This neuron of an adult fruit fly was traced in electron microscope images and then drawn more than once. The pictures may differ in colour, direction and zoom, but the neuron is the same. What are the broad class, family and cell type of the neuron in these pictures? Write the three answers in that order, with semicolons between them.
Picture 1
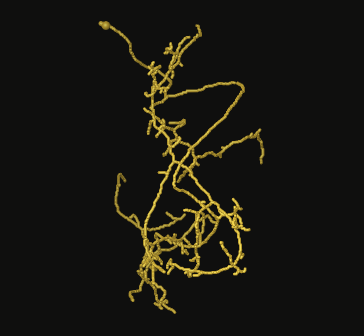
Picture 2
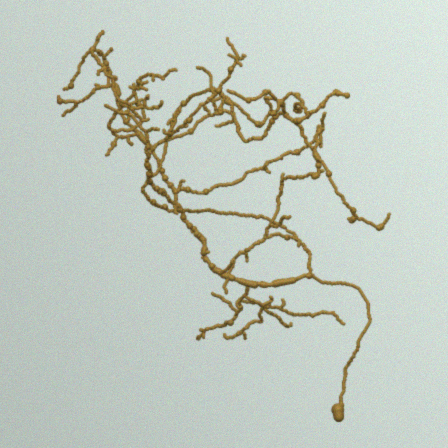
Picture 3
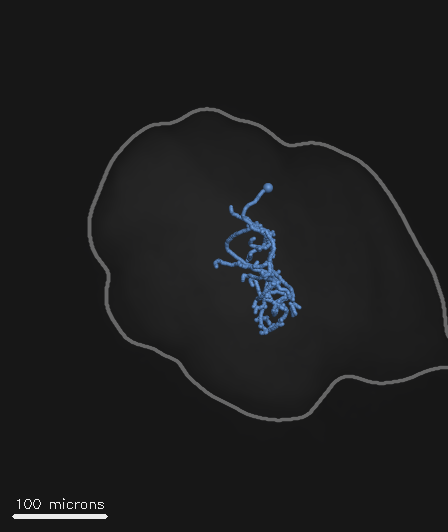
central-brain intrinsic neuron; hemilineage PSp2; CB1222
